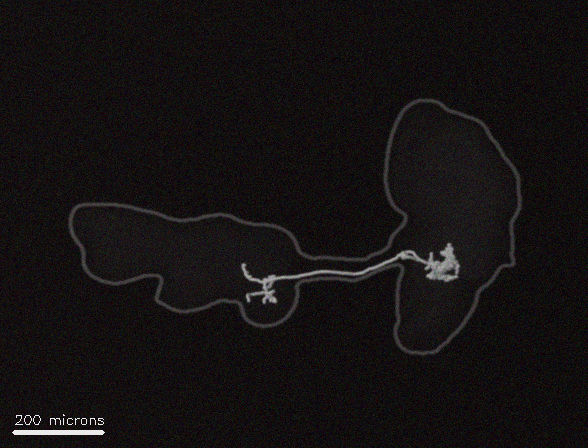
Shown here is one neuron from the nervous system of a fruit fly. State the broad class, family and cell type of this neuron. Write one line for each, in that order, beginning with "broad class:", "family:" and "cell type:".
broad class: descending neuron
family: hemilineage LB23
cell type: DNg85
